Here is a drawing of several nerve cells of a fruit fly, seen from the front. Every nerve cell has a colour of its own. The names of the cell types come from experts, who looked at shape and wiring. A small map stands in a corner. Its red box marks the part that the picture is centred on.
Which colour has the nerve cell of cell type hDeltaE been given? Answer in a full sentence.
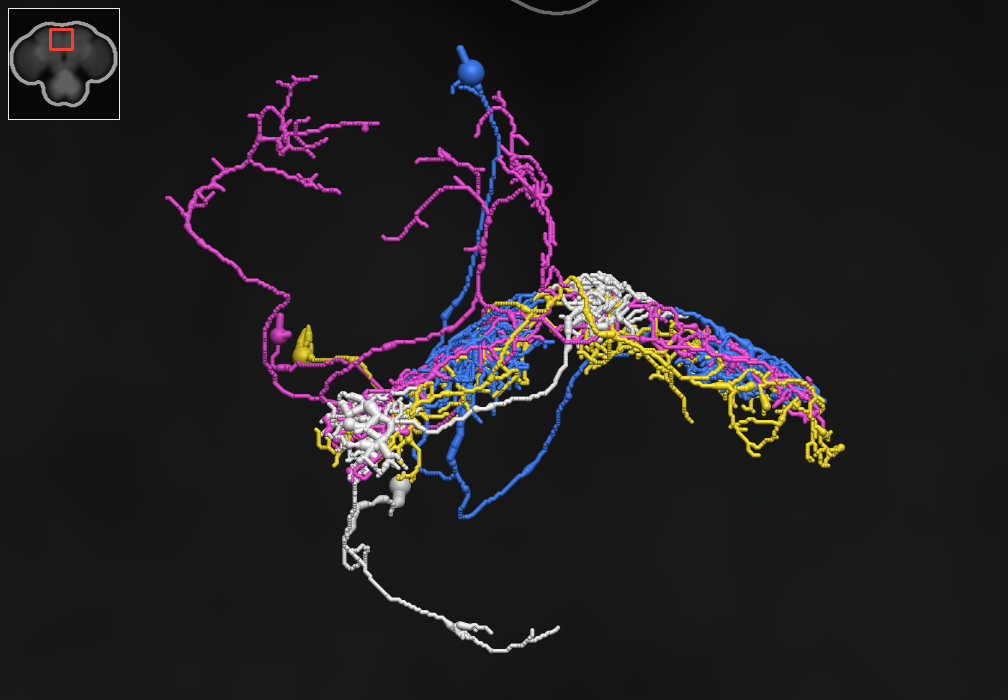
The colour is blue.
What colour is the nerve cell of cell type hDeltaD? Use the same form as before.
The colour is white.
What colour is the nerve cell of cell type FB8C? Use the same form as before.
The colour is magenta.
